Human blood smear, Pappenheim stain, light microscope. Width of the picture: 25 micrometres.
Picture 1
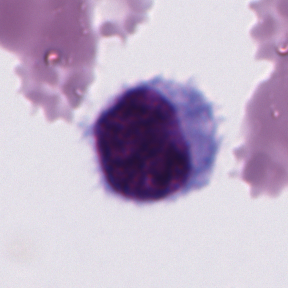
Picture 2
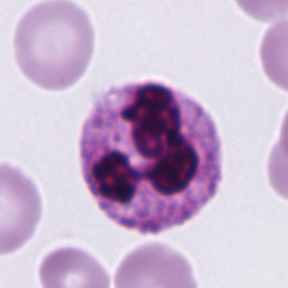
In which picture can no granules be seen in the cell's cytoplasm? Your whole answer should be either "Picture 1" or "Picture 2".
Picture 1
